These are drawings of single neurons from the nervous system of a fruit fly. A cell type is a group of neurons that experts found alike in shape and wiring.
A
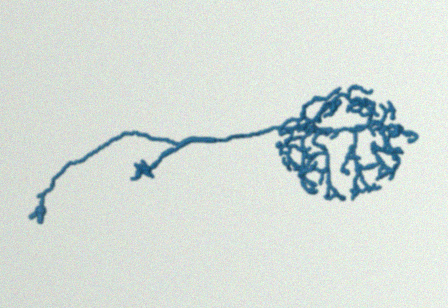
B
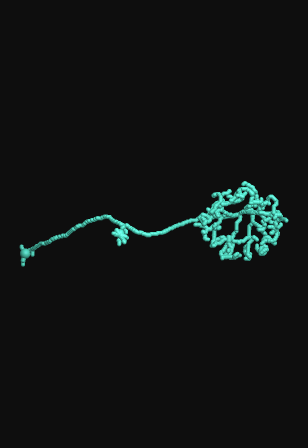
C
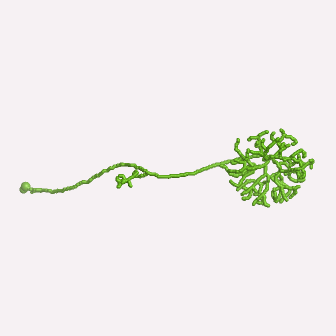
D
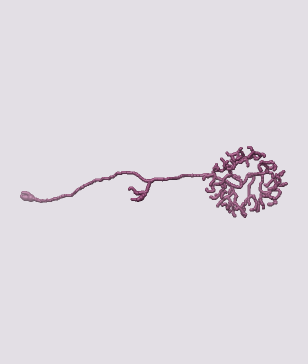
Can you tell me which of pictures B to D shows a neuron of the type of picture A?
Picture B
